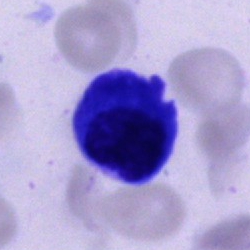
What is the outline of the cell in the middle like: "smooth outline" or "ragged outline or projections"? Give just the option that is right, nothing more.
Ragged outline or projections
